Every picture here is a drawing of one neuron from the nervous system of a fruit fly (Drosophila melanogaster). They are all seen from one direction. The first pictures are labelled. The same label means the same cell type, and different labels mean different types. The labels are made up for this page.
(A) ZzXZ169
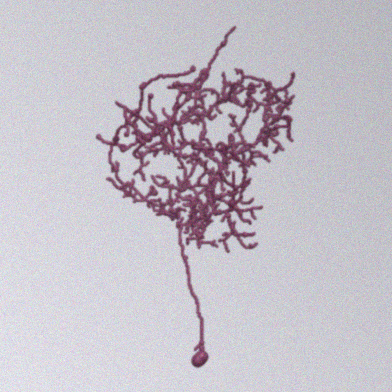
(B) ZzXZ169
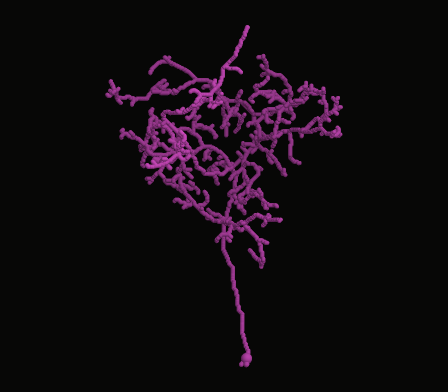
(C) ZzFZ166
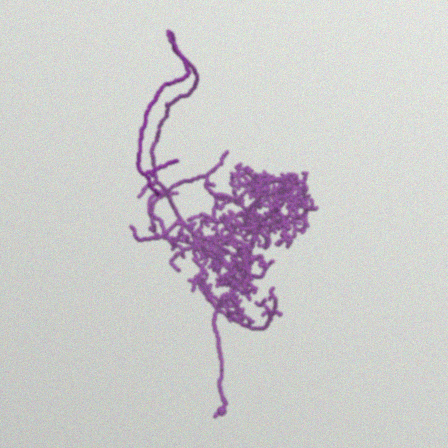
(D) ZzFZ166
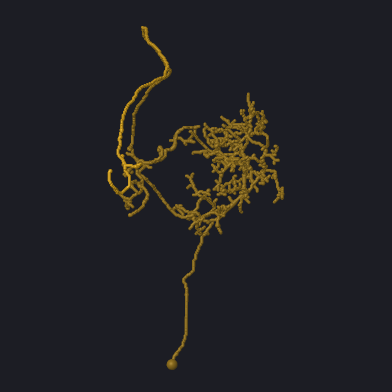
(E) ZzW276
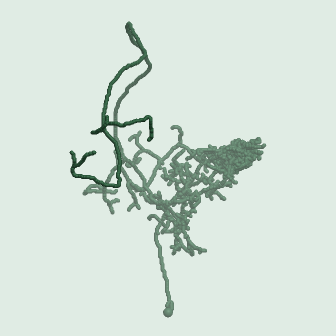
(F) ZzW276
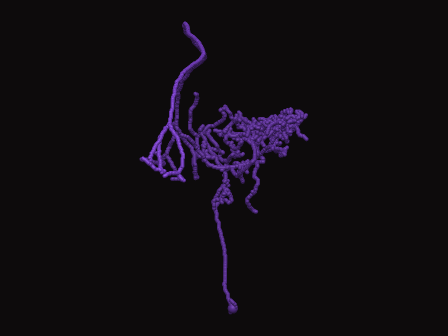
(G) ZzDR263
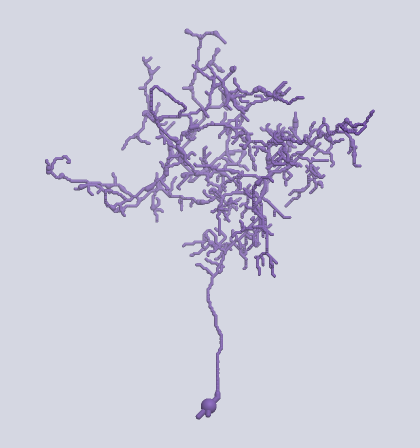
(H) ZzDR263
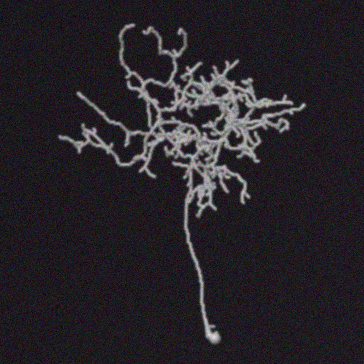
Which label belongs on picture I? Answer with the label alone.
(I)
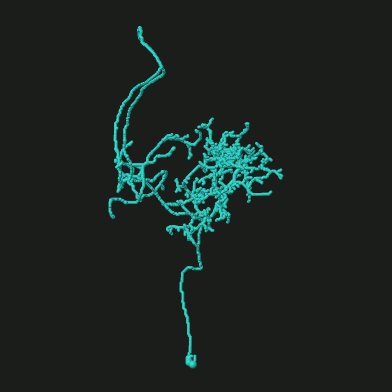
ZzFZ166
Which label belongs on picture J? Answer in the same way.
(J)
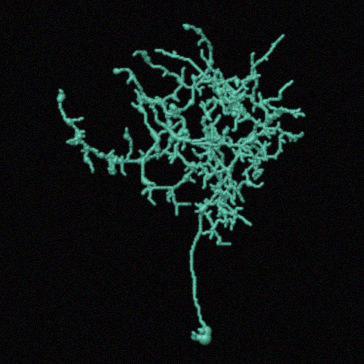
ZzDR263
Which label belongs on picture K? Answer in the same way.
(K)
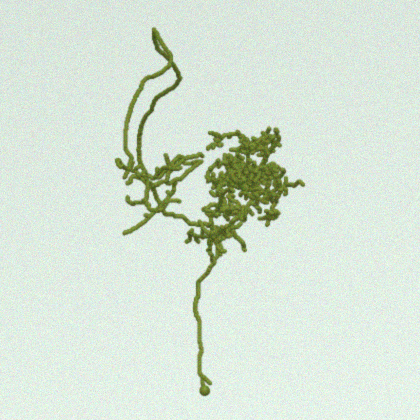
ZzFZ166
